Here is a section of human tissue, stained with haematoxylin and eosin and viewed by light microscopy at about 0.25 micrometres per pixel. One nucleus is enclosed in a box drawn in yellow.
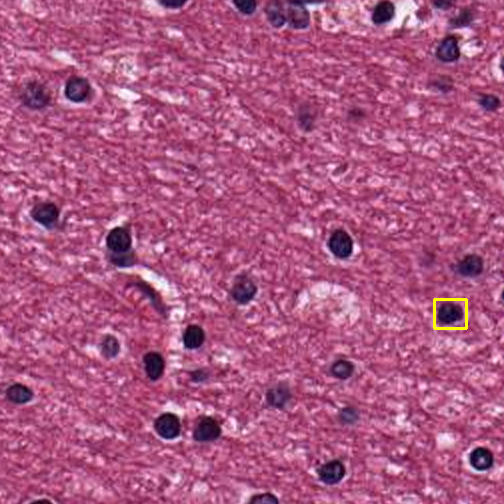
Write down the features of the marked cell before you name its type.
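The nucleus is round, with a smooth, sharp outline, and is no larger than the nuclei nearby. The nucleus is very dark and evenly dense throughout, darker and more uniform than the neighbouring nucleus to its upper right, which shows inner texture. No pink cytoplasm can be made out; the nucleus is surrounded only by a narrow pale, clear rim. It lies on its own in the finely fibrillar pink background, with no vessel beside it. The marked cell is an oligodendrocyte.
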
